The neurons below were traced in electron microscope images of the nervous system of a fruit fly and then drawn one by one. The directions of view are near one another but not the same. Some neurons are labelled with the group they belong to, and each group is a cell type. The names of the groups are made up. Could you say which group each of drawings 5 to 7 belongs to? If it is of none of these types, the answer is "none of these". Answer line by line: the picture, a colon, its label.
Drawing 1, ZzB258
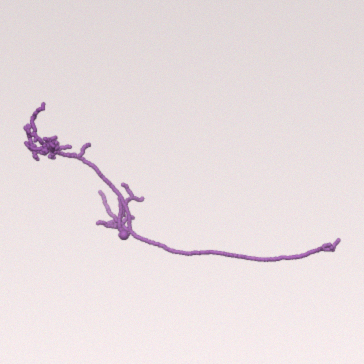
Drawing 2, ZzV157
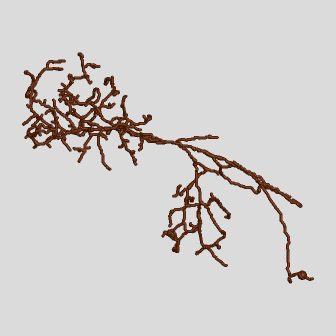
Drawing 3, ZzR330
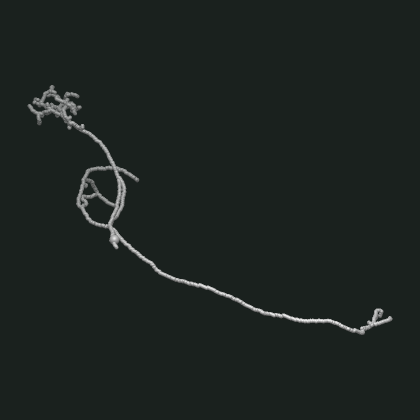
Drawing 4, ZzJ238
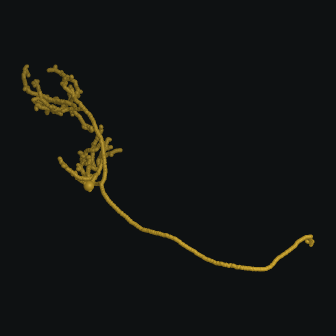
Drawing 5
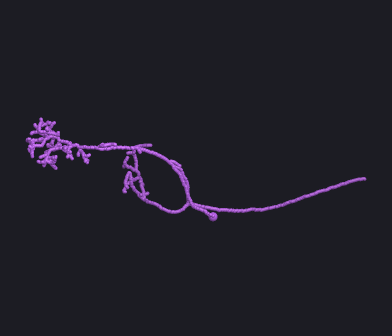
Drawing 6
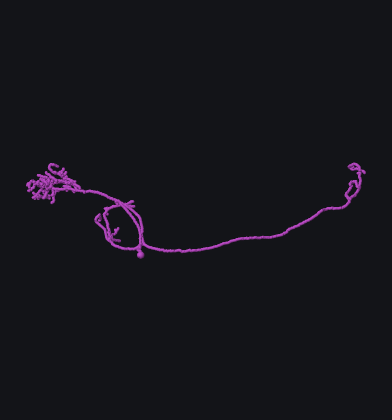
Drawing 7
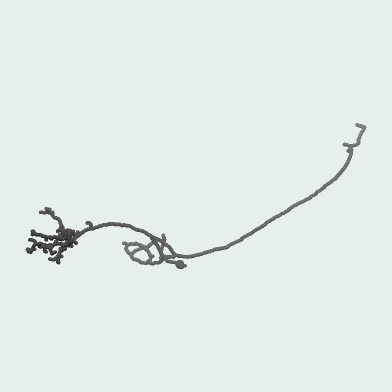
5: ZzR330
6: ZzR330
7: ZzB258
